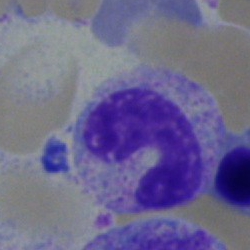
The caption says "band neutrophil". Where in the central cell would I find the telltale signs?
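What goes with the name band neutrophil is the nucleus: it is horseshoe-shaped, curving around a deep notch.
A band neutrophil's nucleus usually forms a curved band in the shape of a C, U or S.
The horseshoe seen here is such a curve. Otherwise, the cell has a smooth, roughly round outline, no nucleoli are visible in its nucleus, and fine pinkish-purple granules are scattered throughout its cytoplasm.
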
